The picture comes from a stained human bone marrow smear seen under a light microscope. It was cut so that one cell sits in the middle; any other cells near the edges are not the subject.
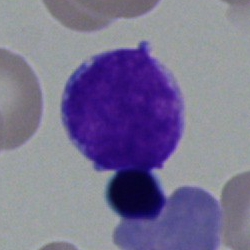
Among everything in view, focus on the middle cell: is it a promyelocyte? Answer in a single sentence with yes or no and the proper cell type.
No, in the centre of the crop lies a blast, not a promyelocyte.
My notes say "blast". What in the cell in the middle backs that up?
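Of what is shown, the chromatin goes with the name blast: it is finely granular and evenly spread, without coarse clumps.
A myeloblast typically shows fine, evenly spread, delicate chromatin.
Beyond that, the cell has a round outline and stains deep violet-purple throughout. A small knob-like bleb projects from its top edge.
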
